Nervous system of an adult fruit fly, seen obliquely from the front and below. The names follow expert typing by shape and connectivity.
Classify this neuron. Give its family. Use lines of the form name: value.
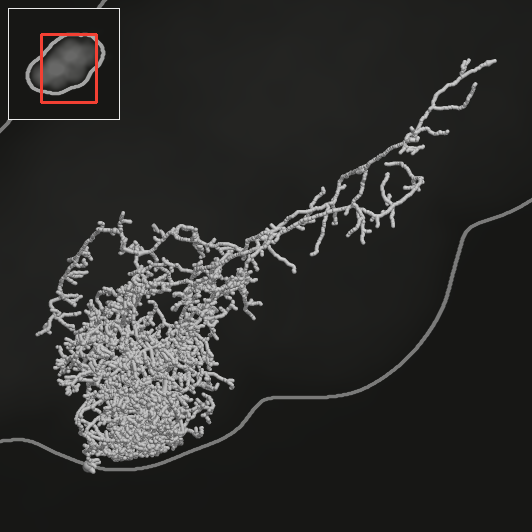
family: hemilineage 04B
